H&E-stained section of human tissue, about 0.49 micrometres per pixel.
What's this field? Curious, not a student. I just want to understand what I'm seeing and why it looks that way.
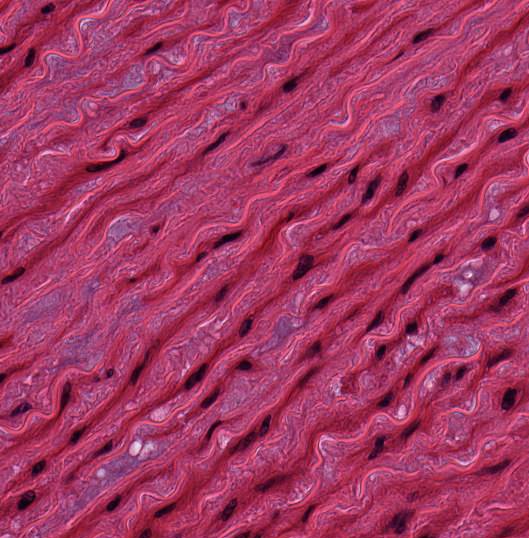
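The field consists chiefly of the tunica media of an artery. Thin, bright pink, wavy fibres lie close together in many layers, with elongated dark purple nuclei between them, parallel to the bands.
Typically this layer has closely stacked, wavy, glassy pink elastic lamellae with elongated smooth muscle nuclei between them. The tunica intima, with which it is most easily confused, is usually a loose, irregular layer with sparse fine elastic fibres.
No epithelium, lumen or fat is present.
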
